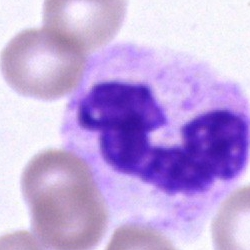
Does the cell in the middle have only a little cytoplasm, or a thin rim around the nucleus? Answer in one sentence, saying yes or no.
No, the nucleus is surrounded by broad cytoplasm.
